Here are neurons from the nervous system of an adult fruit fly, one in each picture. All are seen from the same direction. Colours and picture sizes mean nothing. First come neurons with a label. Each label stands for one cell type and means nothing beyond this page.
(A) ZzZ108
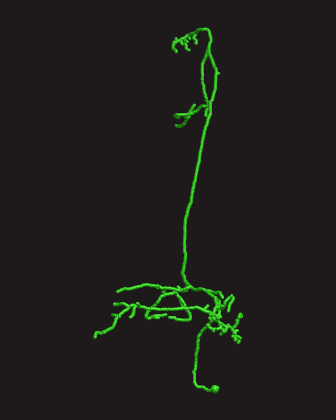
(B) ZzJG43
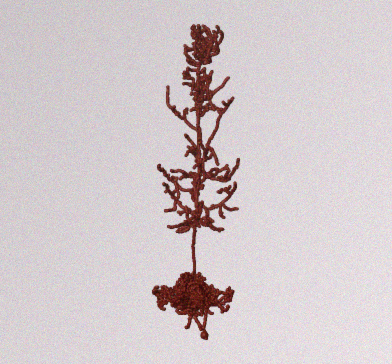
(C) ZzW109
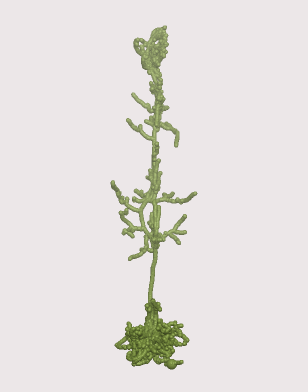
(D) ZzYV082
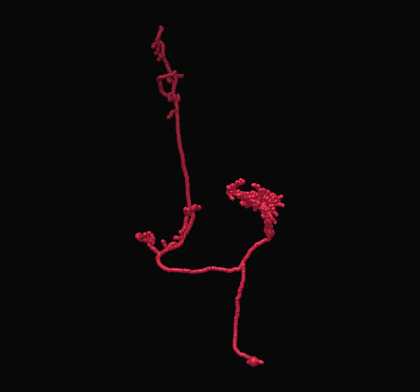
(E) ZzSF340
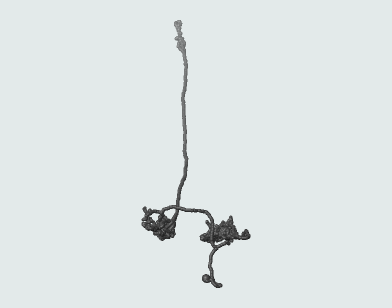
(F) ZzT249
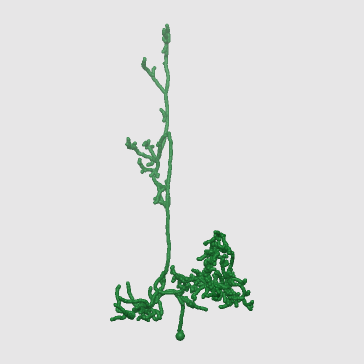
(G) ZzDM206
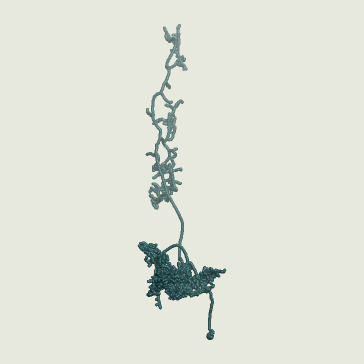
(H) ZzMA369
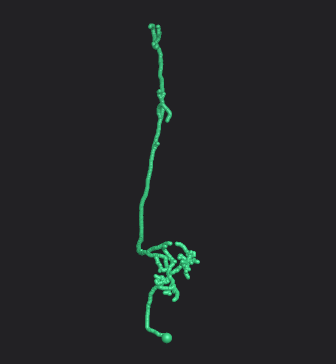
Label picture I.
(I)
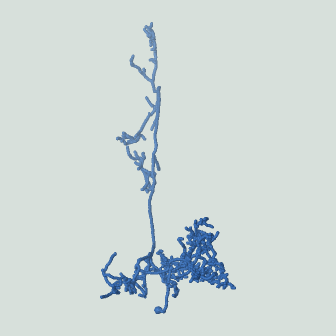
ZzT249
